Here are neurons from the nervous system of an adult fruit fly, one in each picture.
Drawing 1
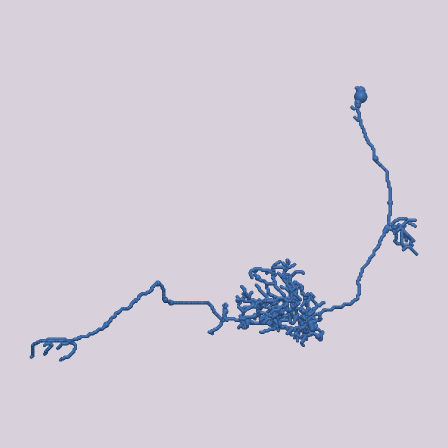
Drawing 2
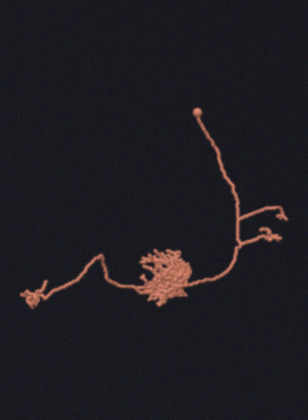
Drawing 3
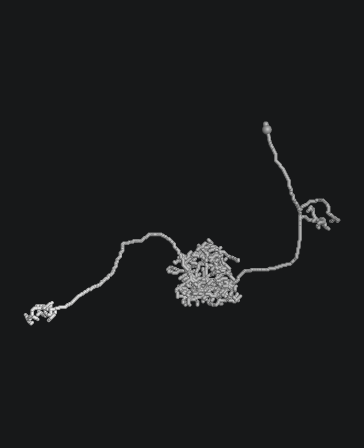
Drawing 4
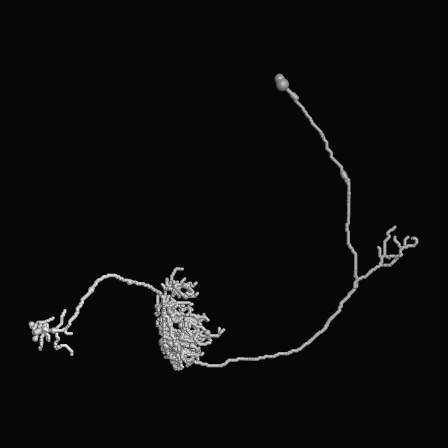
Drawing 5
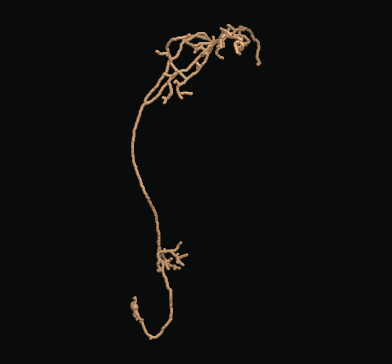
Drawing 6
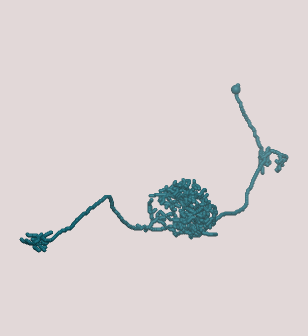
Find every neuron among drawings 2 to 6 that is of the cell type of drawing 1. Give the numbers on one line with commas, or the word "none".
2, 3, 4, 6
